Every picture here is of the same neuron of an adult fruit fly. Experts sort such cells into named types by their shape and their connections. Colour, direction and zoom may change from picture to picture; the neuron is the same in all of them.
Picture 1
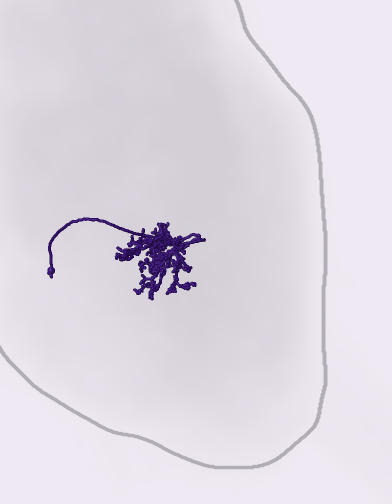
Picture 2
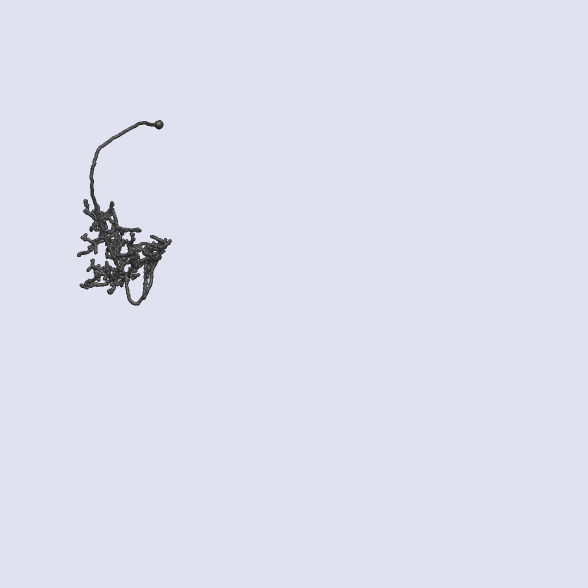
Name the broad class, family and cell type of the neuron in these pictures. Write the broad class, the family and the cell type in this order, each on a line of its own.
central-brain intrinsic neuron
hemilineage WEDa2
WED030_b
